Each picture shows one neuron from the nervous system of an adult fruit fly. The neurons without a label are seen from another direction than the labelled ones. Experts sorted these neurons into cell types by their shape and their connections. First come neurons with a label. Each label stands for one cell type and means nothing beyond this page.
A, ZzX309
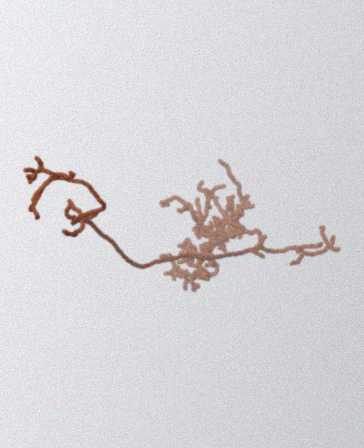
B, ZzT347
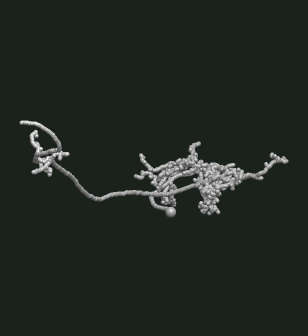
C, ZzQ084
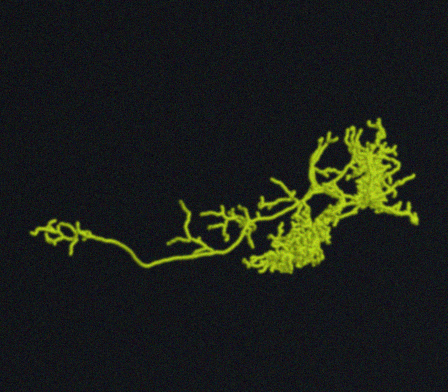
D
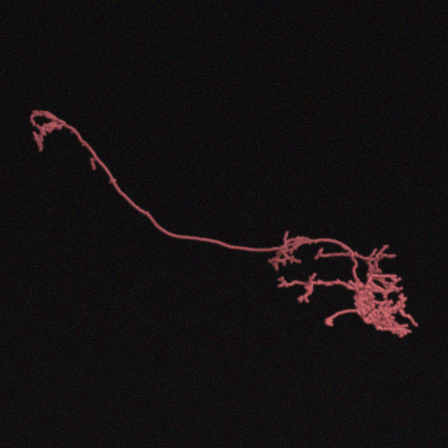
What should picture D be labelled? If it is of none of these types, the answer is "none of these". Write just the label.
ZzX309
